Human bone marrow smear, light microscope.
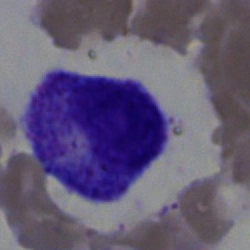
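Myelocyte, the one in the middle of this bone marrow smear: its nucleus stains a deep blue-violet, and red cells crowd closely around it on several sides. The picture is slightly blurred, which softens fine detail.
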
